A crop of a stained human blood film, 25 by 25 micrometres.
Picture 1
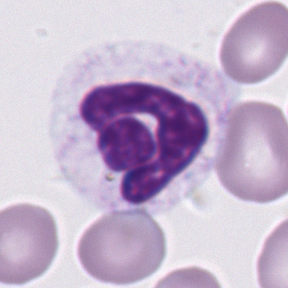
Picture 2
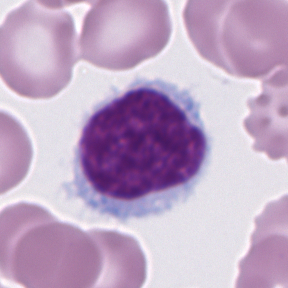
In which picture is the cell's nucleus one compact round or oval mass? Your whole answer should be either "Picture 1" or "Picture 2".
Picture 2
